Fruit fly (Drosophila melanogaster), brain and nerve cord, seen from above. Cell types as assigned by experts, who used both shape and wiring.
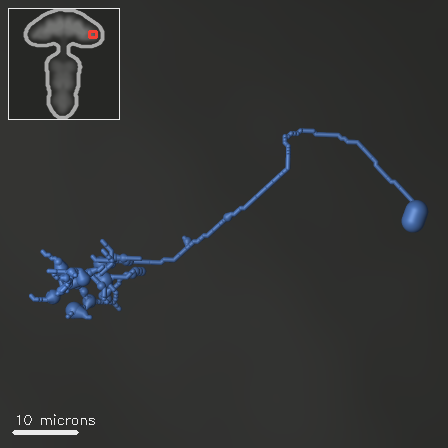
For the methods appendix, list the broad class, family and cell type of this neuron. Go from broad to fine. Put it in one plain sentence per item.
An optic-lobe intrinsic neuron of the Cm family, type Cm4.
